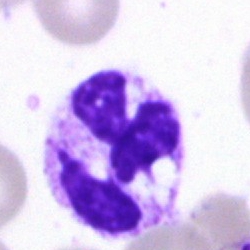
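Segmented neutrophil, and you can count three lobes in its nucleus. The chromatin is dense and dark purple, while the cytoplasm is a pale pink-lilac dotted with fine lilac granules.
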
